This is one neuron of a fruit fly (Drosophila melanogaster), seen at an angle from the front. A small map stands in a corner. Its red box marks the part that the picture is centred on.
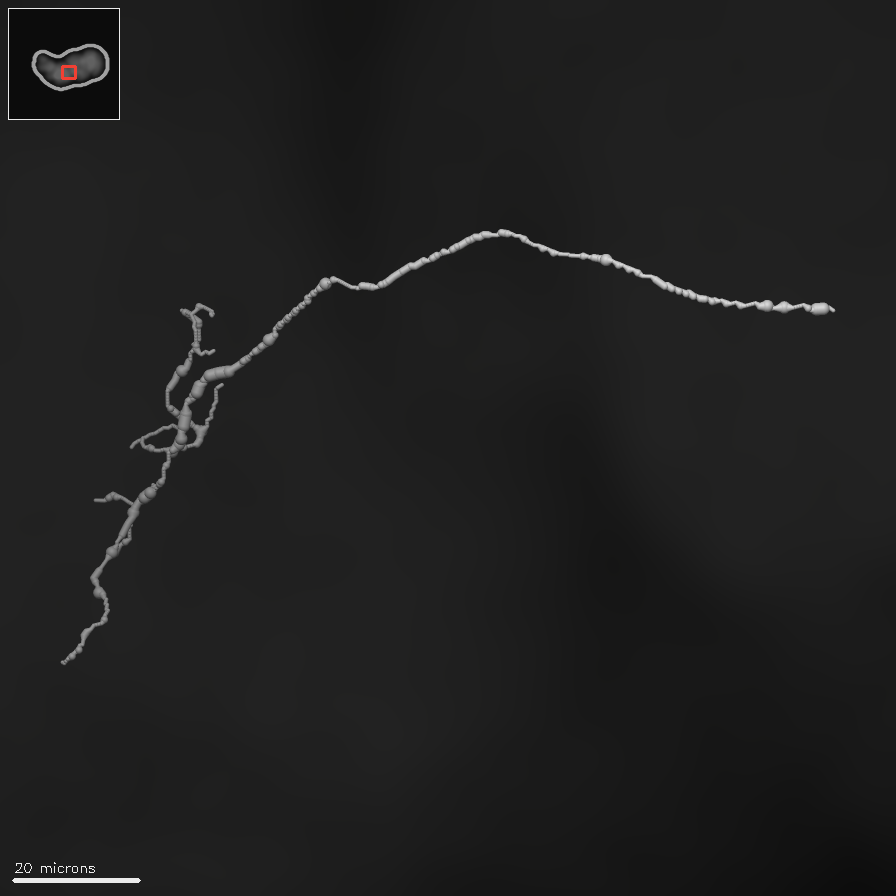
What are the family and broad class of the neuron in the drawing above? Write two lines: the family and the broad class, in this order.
class mechanosensory tactile
sensory neuron entering the nerve cord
